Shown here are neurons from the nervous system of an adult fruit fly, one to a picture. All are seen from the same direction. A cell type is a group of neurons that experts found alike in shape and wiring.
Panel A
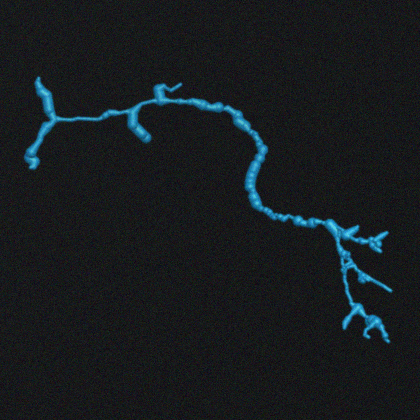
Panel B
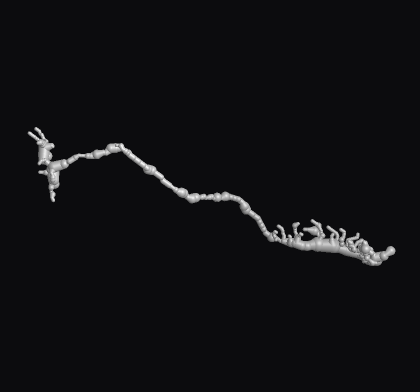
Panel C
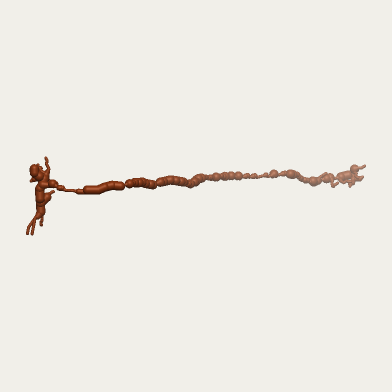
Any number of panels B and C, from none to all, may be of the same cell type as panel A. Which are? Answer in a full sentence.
None of them is of the same cell type.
